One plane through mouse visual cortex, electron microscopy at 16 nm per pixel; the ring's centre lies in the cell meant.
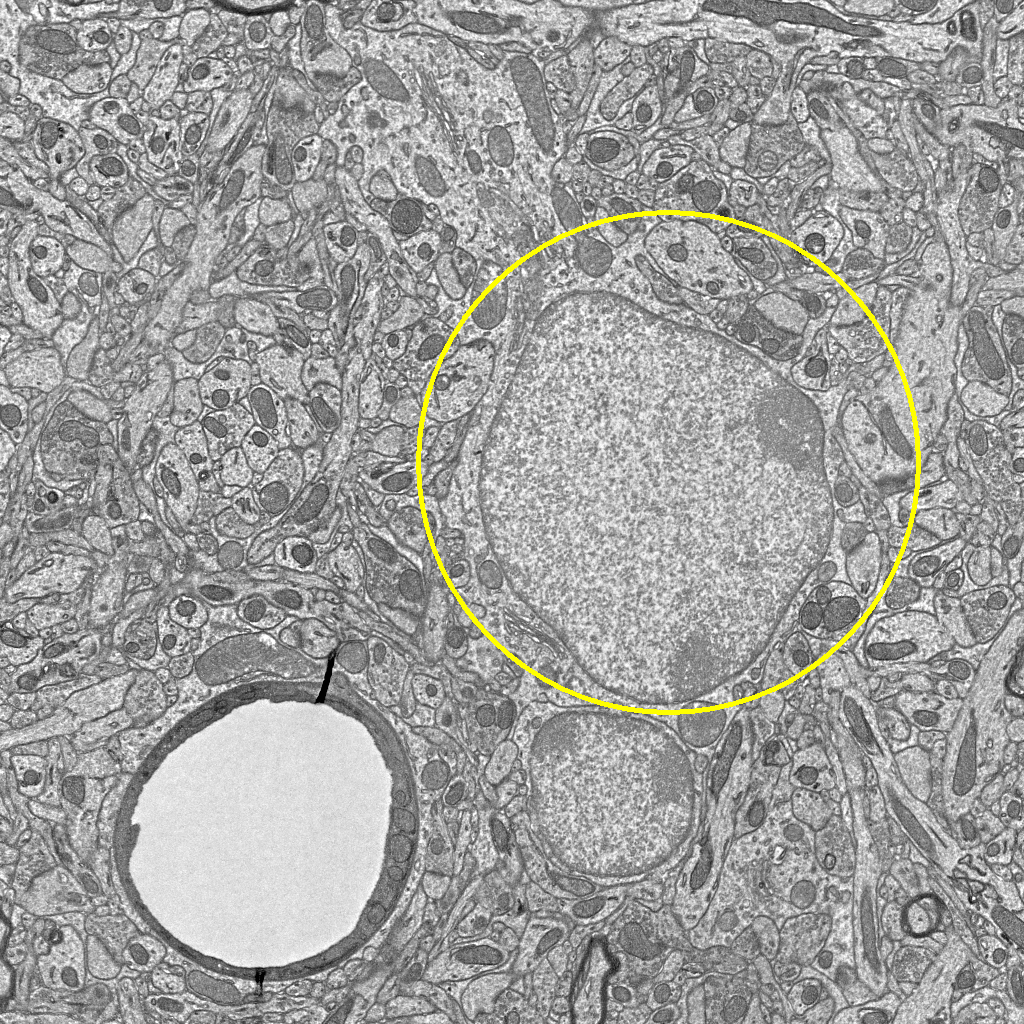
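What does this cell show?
A large, roughly rounded nucleus with a somewhat angular outline, and a Golgi stack in the cytoplasm just outside its lower left.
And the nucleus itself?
Its envelope runs smoothly without deep infoldings, and most of the chromatin is finely granular, spread evenly through it.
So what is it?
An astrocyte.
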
